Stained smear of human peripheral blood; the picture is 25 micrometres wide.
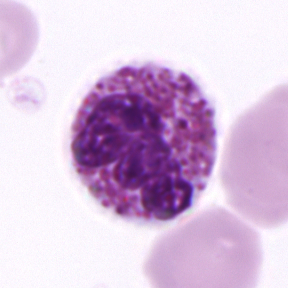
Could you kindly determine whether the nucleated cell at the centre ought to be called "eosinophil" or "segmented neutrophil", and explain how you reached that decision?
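That one's an eosinophil.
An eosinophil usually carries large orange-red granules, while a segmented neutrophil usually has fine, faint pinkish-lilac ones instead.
What settles it here is the cytoplasm, packed with many coarse, round reddish-purple granules, nothing fine or faint about them. They crowd most thickly in the upper right part of the cell, away from the nucleus, which lies toward the left and lower part. Its chromatin is dark purple and densely clumped.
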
